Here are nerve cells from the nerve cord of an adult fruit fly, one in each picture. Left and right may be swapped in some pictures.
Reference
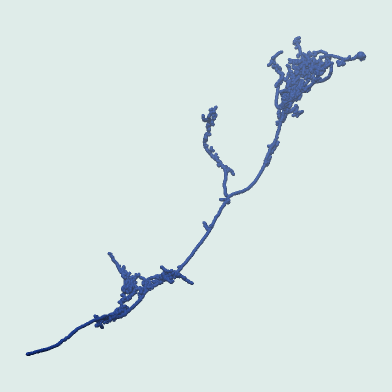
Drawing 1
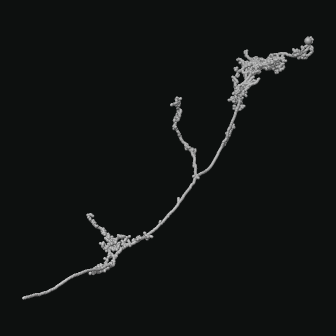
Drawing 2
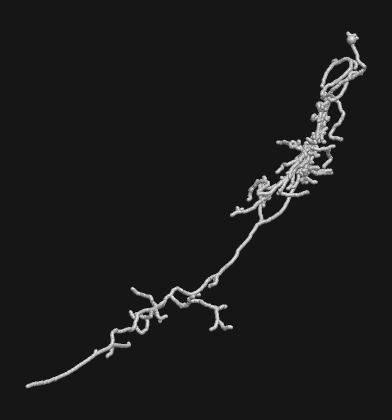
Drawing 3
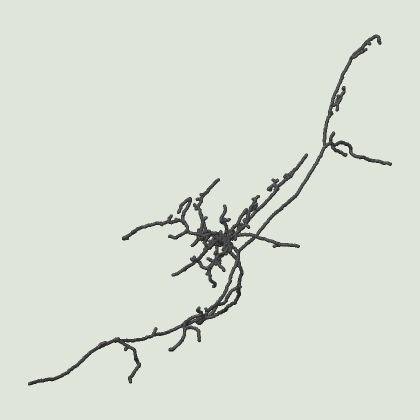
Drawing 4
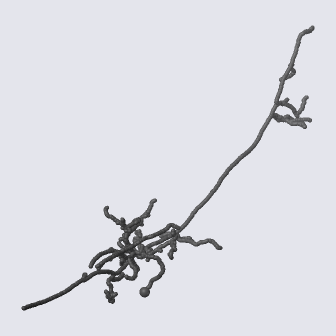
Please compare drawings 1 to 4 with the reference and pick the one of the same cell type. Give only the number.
1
